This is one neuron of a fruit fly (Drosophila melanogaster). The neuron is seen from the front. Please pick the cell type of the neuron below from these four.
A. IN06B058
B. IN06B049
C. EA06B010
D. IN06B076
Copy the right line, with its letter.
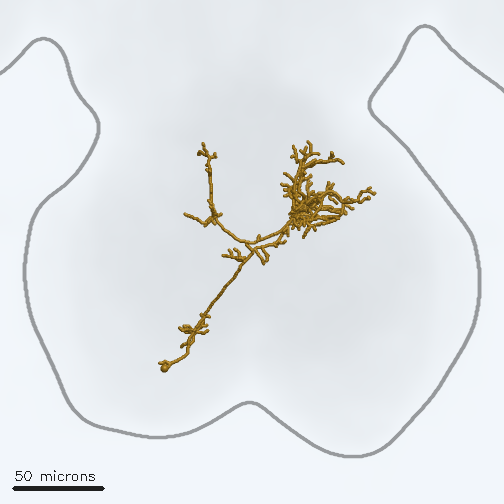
D. IN06B076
